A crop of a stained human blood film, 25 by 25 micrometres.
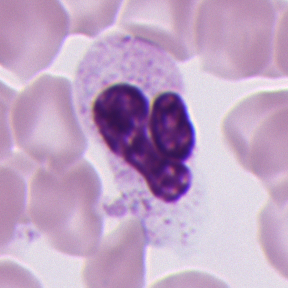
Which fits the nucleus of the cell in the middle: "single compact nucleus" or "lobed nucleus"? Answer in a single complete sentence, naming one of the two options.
Within the cell, the nucleus is split into distinct lobes.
